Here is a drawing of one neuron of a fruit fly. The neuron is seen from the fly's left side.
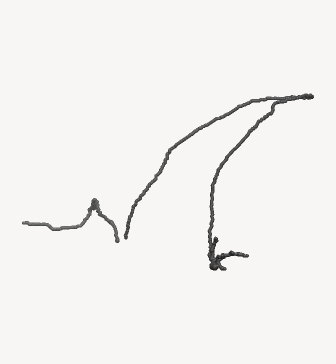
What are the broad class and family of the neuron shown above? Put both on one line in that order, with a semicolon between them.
sensory neuron entering the brain; class olfactory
